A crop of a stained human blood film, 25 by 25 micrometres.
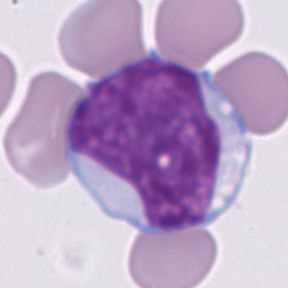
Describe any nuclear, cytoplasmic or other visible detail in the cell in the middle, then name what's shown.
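Most of the cell is nucleus, about 15 by 13 micrometres, with only a modest amount of cytoplasm left over. That cytoplasm is pale greyish blue and is widest at the lower left and along the right side of the nucleus. On the right, several small clear vacuoles sit in it. This is a myeloblast.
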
